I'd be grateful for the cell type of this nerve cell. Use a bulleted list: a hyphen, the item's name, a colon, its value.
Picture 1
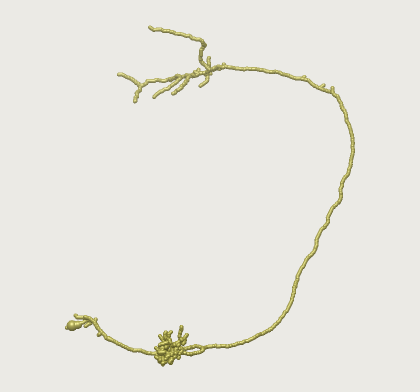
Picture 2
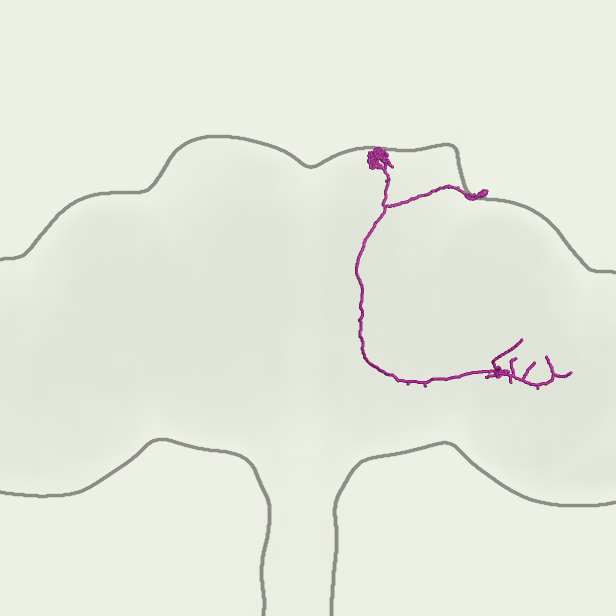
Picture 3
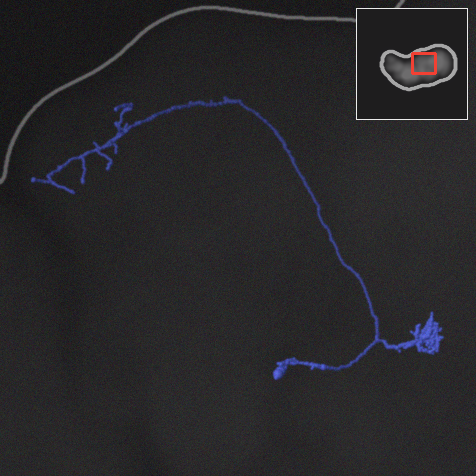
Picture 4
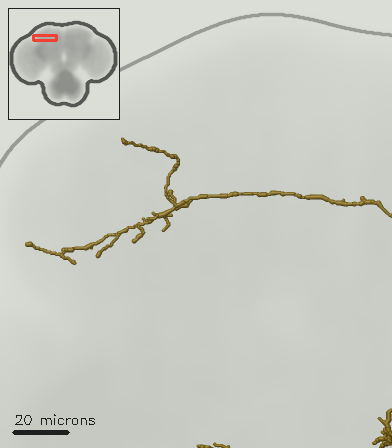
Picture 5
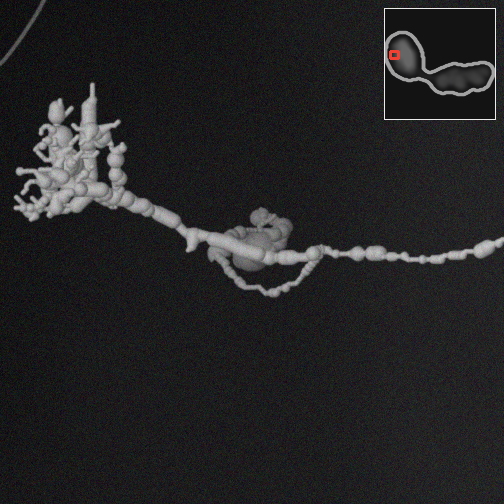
- cell type: DA2_lPN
